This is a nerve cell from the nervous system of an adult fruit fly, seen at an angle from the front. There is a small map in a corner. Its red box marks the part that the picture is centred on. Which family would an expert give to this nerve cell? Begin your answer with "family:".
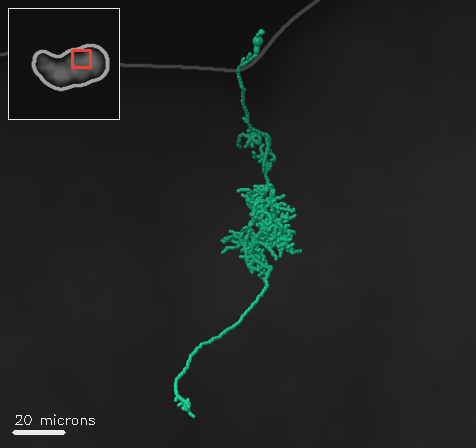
family: class CX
